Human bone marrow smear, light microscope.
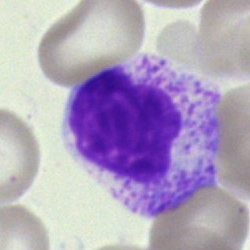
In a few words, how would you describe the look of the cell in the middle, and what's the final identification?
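Let me see: the nucleus sits toward the left of the cell, one single mass with an uneven, notched edge. Its chromatin is dense and dark purple, with a few paler streaks. Small purple granules are scattered through the cytoplasm. This one is a myelocyte.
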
